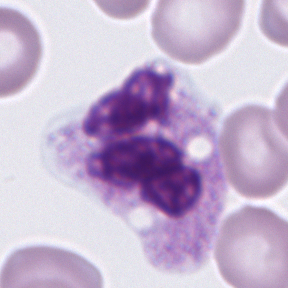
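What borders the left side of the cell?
A broad, pale border free of granules.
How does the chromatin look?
Dark purple and coarsely clumped.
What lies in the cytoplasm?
Fine violet granules scattered throughout, and two round clear vacuoles.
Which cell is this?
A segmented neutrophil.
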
